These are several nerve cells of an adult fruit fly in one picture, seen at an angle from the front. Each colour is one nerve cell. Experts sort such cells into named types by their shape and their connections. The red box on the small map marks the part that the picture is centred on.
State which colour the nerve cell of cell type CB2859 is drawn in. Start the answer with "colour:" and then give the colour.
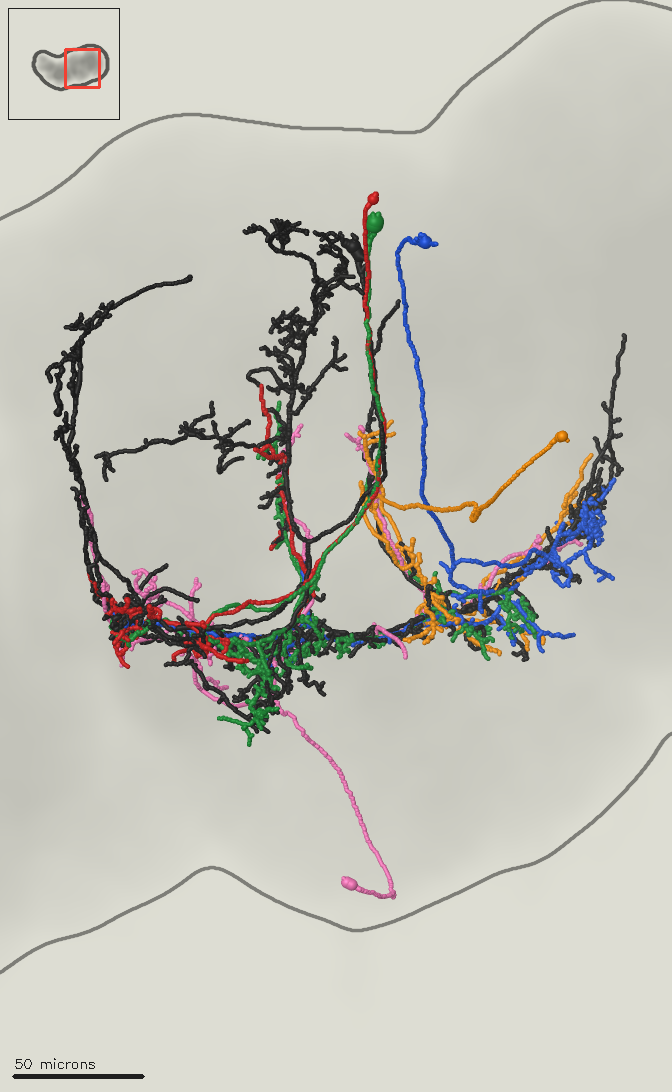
colour: pink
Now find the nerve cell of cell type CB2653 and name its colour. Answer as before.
colour: blue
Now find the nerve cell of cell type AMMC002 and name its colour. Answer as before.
colour: orange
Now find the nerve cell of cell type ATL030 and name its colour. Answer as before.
colour: black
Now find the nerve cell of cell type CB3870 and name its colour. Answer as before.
colour: green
